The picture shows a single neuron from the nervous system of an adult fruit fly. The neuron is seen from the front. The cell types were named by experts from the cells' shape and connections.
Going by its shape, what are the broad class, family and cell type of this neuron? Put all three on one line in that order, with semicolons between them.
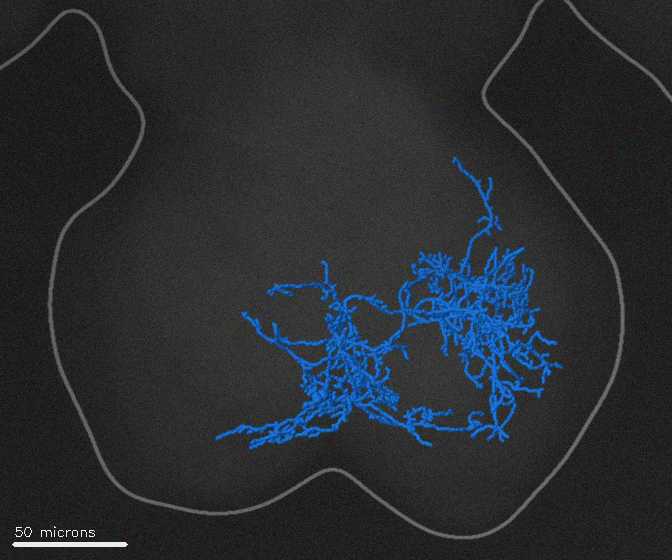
nerve-cord intrinsic neuron; hemilineage 10B; IN10B004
